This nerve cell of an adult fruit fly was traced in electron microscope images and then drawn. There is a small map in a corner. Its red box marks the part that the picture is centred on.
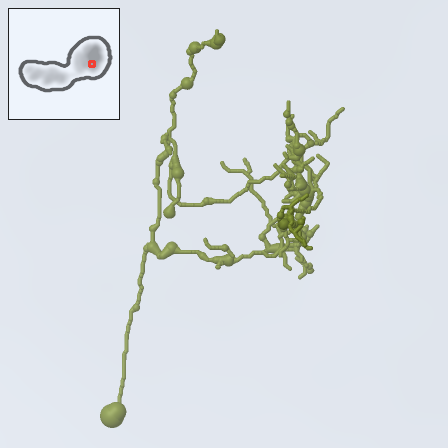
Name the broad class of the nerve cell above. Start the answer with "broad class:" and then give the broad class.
broad class: optic-lobe intrinsic neuron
